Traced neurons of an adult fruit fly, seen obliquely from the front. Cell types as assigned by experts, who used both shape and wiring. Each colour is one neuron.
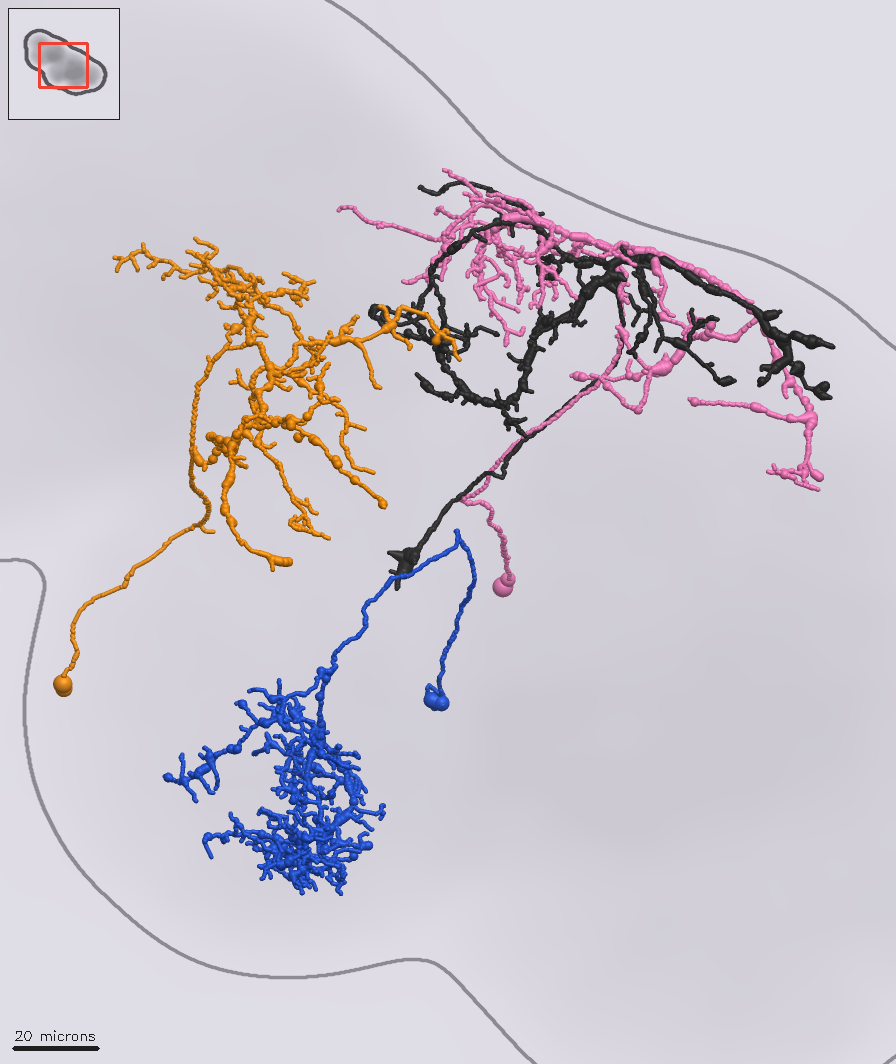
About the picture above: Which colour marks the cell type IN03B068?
pink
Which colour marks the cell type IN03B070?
orange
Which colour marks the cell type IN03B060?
black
